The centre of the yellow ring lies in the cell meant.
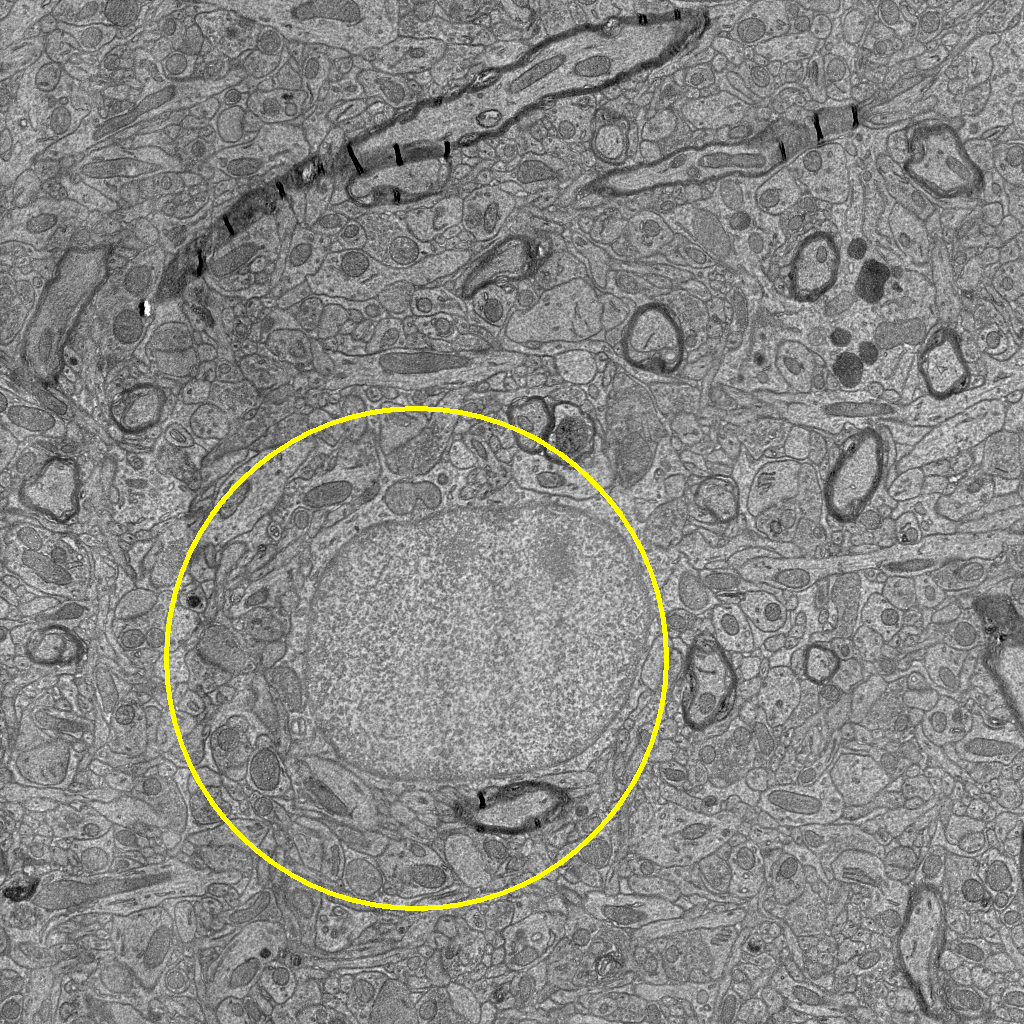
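Astrocyte at the centre of the ring. The nuclear envelope is smooth, lacking deep infoldings, and no distinct dense nucleolus is visible in this plane. A myelinated axon lies against the lower edge of the cell body.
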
